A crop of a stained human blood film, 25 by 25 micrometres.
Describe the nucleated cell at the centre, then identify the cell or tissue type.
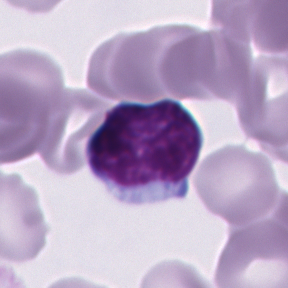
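Begin with the chromatin: it is dark purple and densely clumped, and no nucleoli appear in the nucleus. The cytoplasm around it is pale blue, without distinct granules. What you have here is a typical lymphocyte.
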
